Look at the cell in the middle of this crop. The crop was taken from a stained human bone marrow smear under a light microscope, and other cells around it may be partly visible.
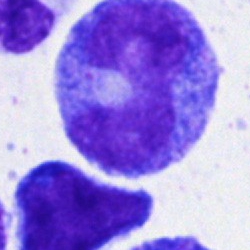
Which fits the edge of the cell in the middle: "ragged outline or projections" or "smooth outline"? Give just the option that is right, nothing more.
Smooth outline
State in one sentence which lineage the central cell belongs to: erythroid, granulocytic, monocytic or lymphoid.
Lineage result for the cell in the middle of the crop: monocytic.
